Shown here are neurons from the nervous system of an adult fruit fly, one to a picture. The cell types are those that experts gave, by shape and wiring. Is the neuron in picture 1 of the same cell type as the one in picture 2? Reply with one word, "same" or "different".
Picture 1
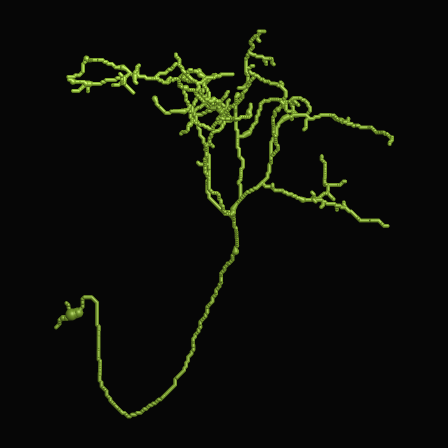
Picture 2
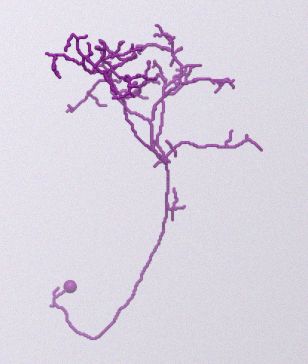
same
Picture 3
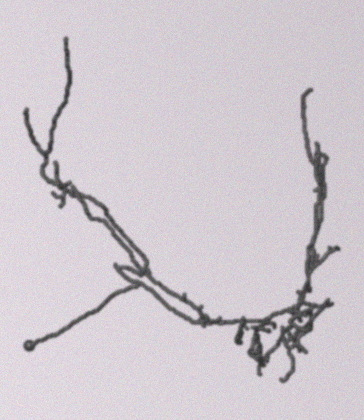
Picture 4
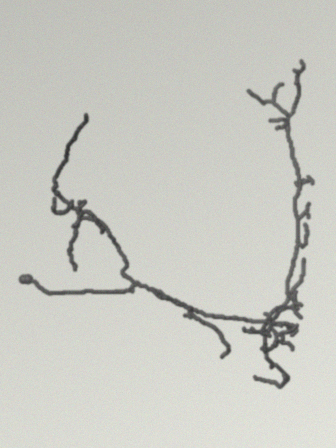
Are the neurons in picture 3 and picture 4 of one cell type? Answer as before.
same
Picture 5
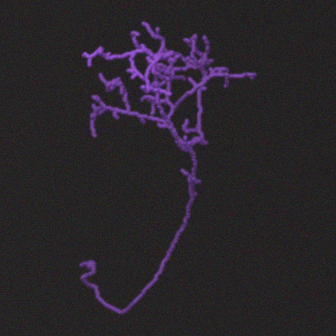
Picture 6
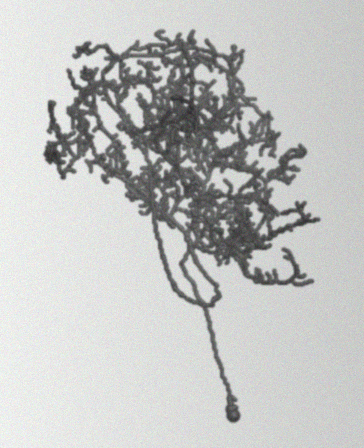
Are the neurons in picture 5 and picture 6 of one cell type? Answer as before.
different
